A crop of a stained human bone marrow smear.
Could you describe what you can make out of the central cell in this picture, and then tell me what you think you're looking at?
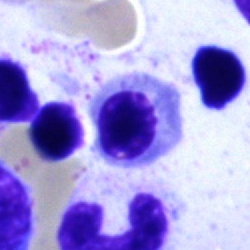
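Let me see: the outline is roughly round, with a slightly uneven edge. The nucleus sits off-centre, over toward the left side. Its chromatin is dark purple and coarsely clumped. Around it runs a moderate rim of cytoplasm, widest on the right. This is an erythroblast.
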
